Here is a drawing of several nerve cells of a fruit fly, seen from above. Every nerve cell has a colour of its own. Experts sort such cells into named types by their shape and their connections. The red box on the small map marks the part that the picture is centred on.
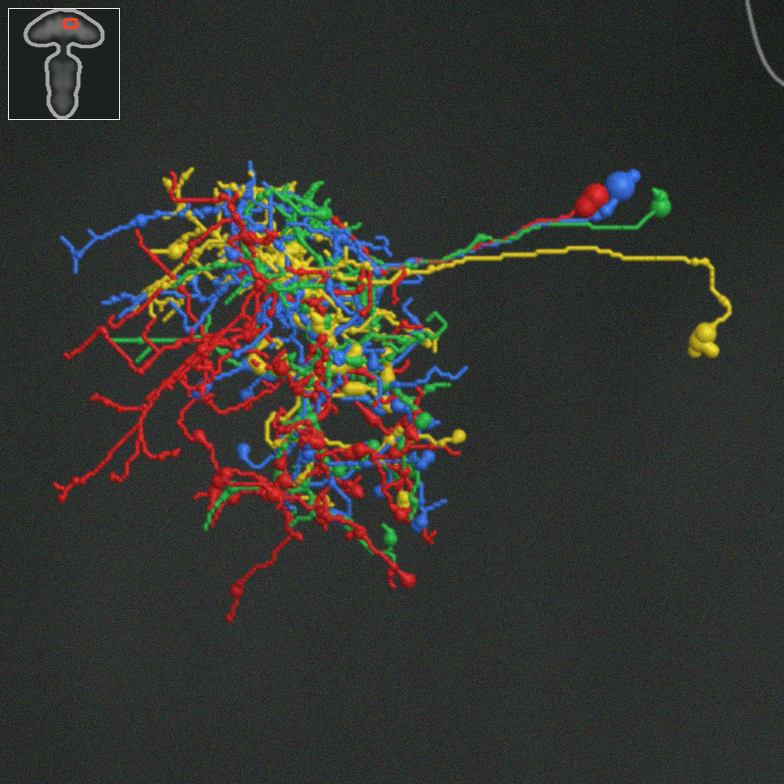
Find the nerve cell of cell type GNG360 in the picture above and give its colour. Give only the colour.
blue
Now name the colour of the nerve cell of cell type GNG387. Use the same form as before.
yellow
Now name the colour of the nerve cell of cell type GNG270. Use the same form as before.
green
